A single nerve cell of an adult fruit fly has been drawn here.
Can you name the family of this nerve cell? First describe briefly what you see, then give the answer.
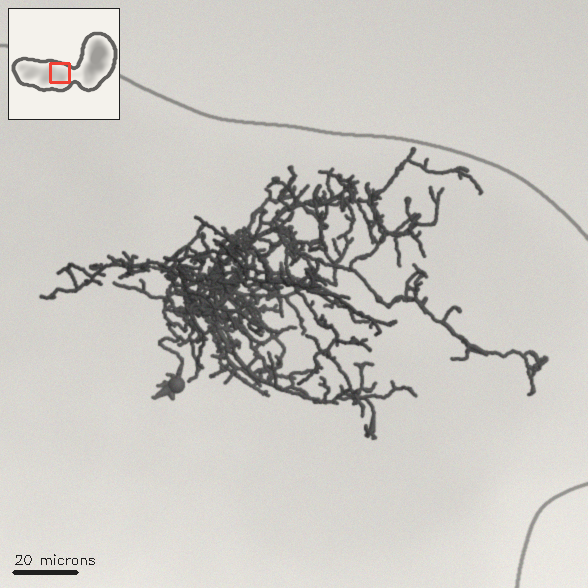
From left to right in the picture it spans about 160 microns. More than a hundred branch ends can be seen. It is a nerve-cord intrinsic neuron. Its family is hemilineage 03B.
